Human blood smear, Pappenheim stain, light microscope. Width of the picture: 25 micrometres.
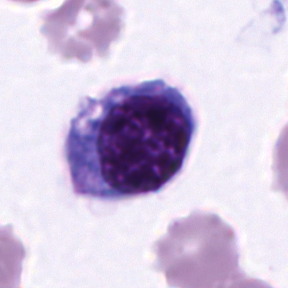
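Plasma cell, the nucleated cell at the centre of the field. See how the nucleus sits off-centre, pushed over to the right side. The cytoplasm stains deep blue and is widest on the left, and in its upper-left part you can find a small pale patch.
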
